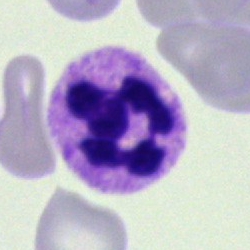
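Segmented neutrophil, central cell, stained human bone marrow smear. Nucleus divided into several separate lobes, grouped in a ring around a paler central patch. Cytoplasm abundant, pale pinkish-lilac, filled with fine lilac granules.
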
